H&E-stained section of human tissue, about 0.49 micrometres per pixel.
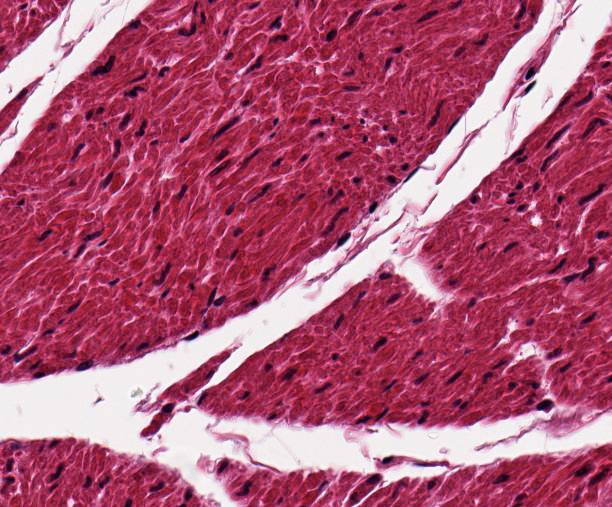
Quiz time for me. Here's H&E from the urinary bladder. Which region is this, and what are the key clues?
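The field shows smooth muscle. Densely packed, deeply eosinophilic tissue fills most of the field in large bundles, with elongated, dark nuclei lying singly throughout.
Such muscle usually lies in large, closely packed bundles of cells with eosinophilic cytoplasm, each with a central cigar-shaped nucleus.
Clefts of white empty space divide the bundles and run diagonally from lower left to upper right.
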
